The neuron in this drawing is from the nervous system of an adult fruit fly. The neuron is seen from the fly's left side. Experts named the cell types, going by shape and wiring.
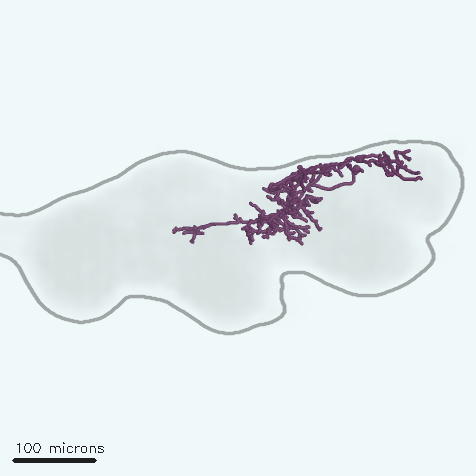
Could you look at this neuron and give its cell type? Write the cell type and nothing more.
IN12A026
